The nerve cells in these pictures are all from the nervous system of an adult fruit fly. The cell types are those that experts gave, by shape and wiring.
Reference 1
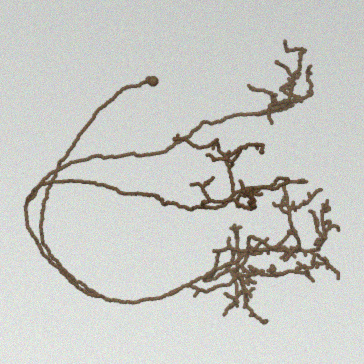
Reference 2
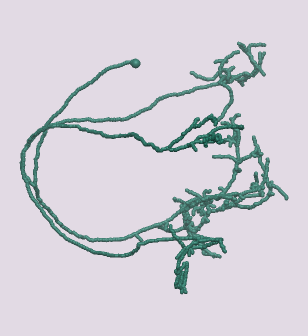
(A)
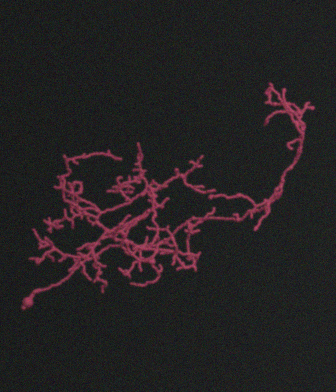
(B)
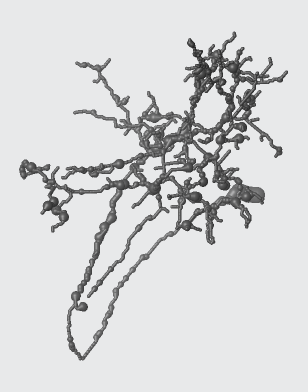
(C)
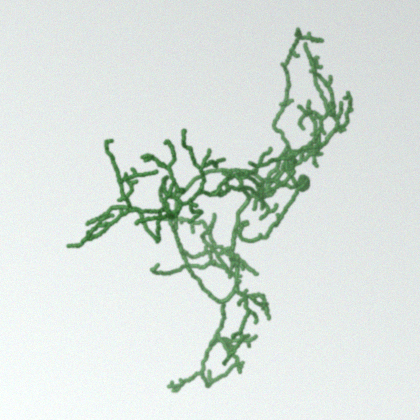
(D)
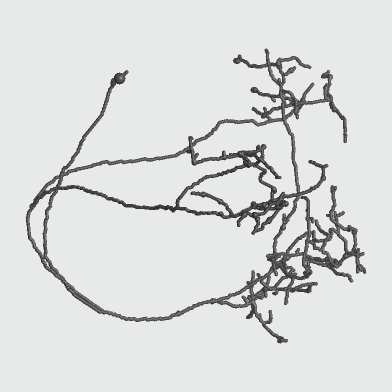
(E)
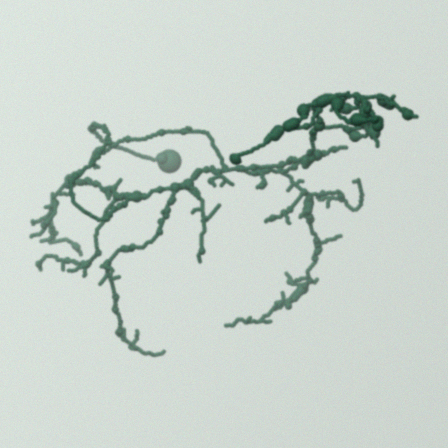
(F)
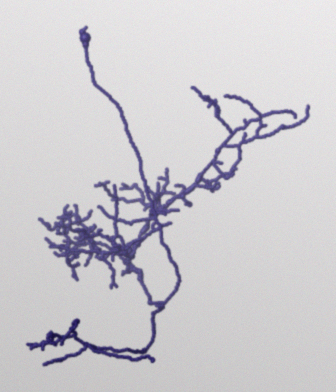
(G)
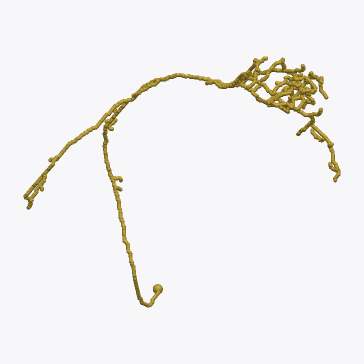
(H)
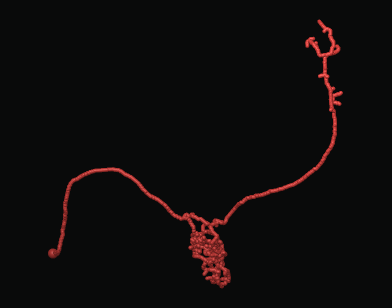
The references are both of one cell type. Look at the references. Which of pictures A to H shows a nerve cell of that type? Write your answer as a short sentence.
Picture D shows a nerve cell of the same cell type.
